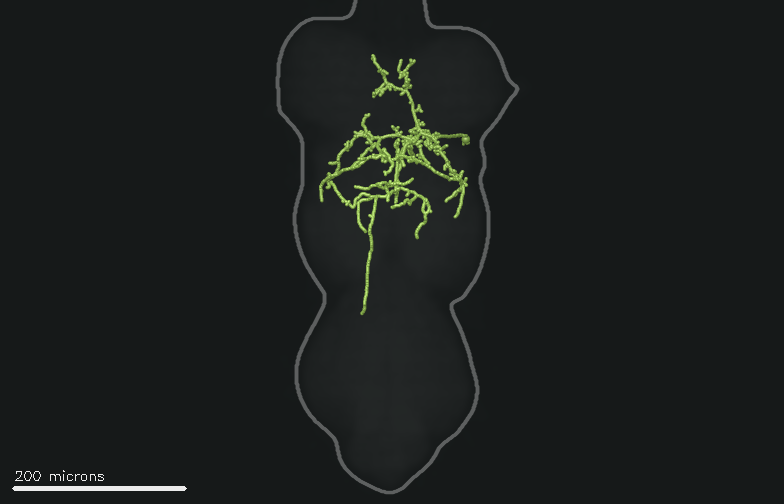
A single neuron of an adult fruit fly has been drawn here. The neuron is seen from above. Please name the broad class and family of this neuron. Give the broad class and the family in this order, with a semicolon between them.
nerve-cord intrinsic neuron; hemilineage 12A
